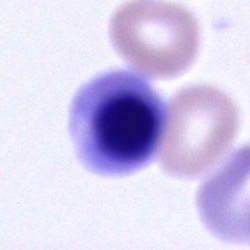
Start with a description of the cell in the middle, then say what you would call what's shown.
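The nucleus lies off-centre toward the right, leaving more cytoplasm on the left. It stains a very dark blue-purple. The blue cytoplasm forms a rim all the way around the nucleus. This is an erythroblast.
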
